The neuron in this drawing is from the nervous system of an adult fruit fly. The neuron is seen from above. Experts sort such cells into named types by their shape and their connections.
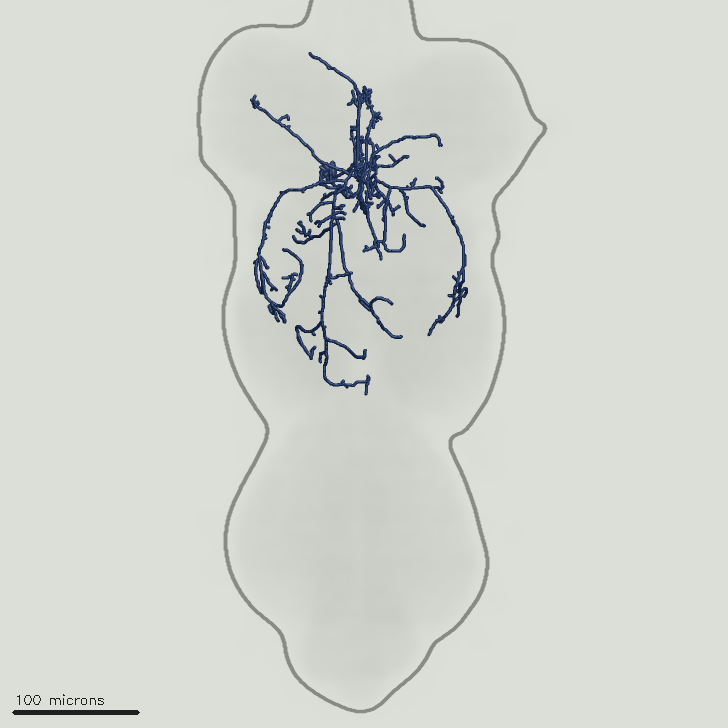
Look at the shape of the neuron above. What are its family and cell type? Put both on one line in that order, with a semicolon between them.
hemilineage 27X; FMRFa_Tv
